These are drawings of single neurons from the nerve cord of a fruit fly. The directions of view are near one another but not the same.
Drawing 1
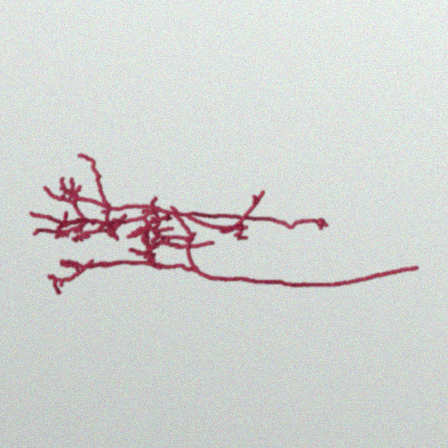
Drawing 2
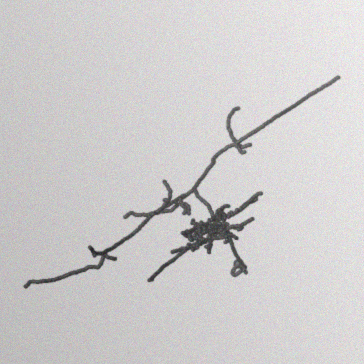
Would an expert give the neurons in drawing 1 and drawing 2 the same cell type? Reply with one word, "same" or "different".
different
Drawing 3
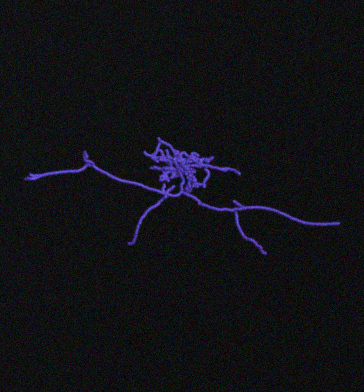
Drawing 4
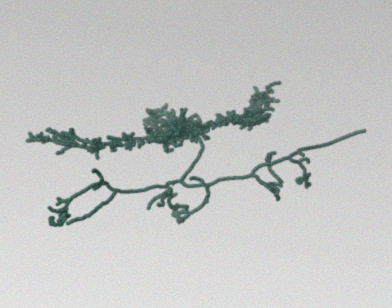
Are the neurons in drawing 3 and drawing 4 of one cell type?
different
